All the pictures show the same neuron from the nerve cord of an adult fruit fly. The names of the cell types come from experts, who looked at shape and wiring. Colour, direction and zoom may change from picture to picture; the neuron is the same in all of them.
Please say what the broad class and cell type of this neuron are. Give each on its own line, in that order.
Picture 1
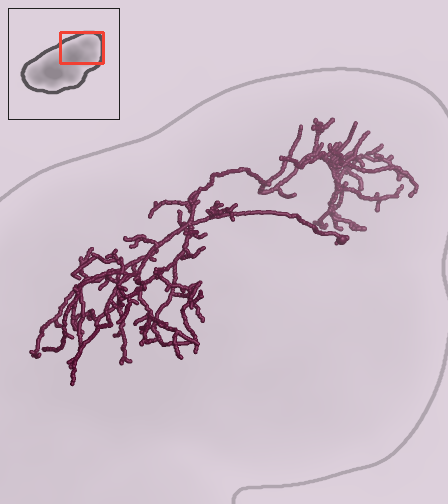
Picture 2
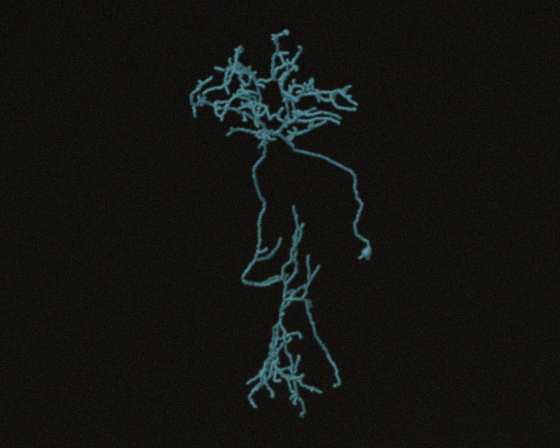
nerve-cord intrinsic neuron
INXXX337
